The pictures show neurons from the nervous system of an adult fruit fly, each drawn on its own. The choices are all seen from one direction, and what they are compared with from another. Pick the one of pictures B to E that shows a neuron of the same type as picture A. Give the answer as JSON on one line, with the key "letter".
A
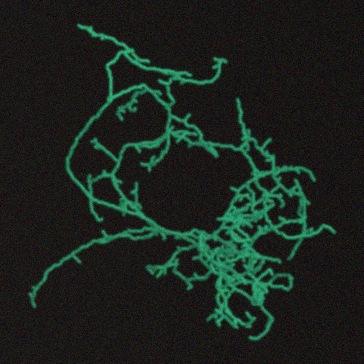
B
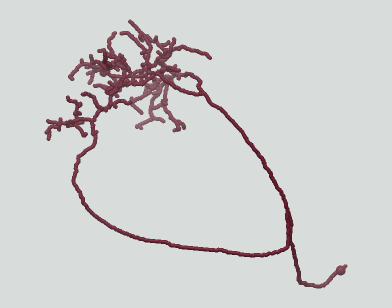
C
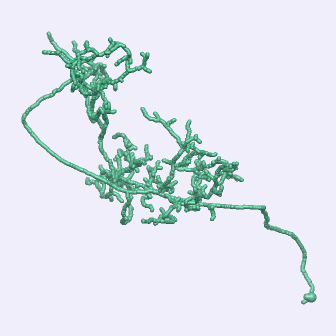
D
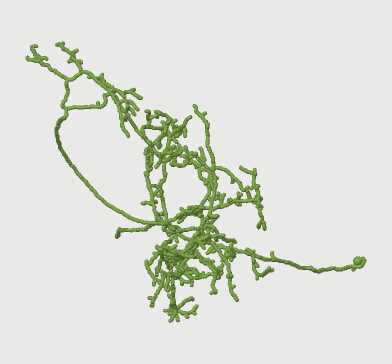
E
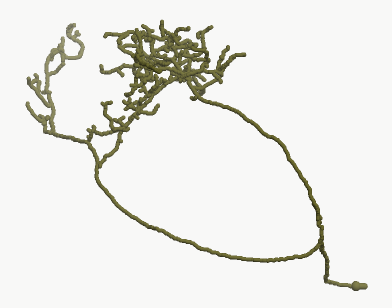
{"letter": "D"}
